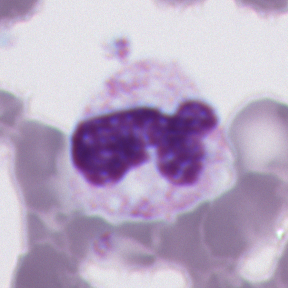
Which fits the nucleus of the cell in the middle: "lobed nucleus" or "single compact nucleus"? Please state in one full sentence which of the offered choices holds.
What this cell has is a nucleus split into lobes.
